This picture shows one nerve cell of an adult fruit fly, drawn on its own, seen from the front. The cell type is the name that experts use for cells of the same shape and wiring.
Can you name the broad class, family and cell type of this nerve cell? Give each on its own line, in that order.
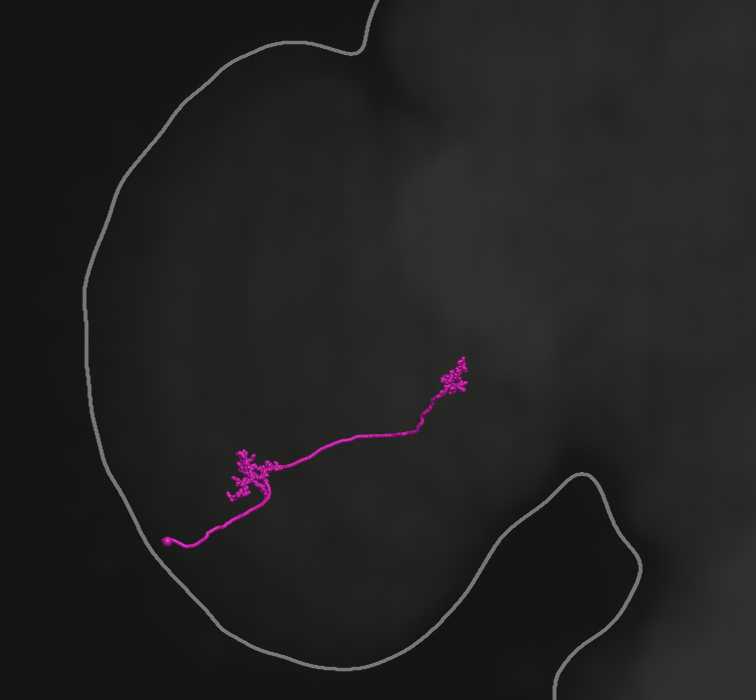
optic-lobe intrinsic neuron
Tm
Tm29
